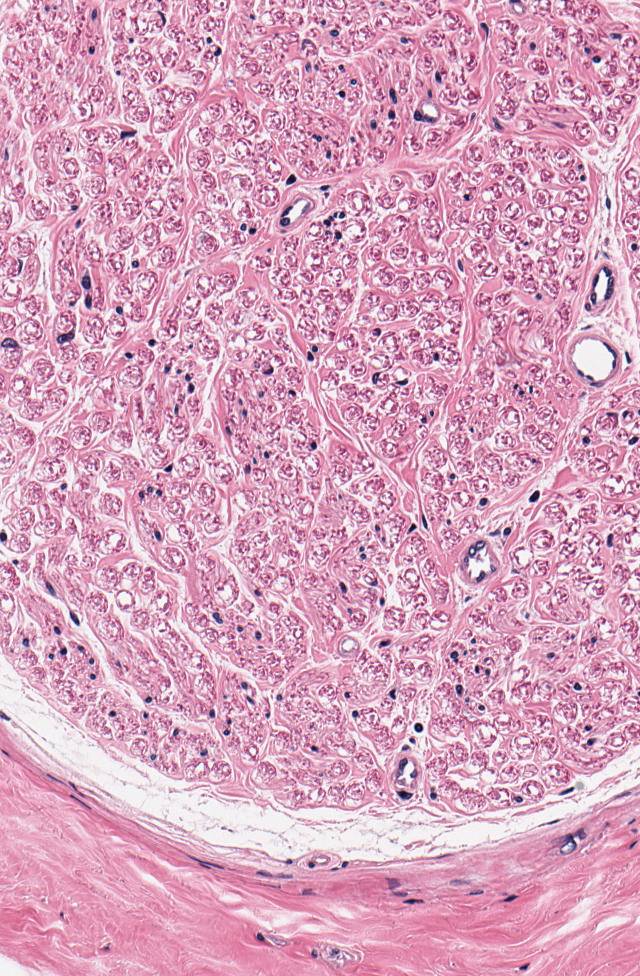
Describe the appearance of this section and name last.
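One large rounded bundle occupies most of the field; its curved outer border crosses the lower part. Contents: closely packed nerve fibres in cross-section, seen as small round profiles. Many profiles: small pink central dot within a pale ring. Thin pink connective tissue strands between fibres, dividing them into irregular groups. Section: tibial nerve.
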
